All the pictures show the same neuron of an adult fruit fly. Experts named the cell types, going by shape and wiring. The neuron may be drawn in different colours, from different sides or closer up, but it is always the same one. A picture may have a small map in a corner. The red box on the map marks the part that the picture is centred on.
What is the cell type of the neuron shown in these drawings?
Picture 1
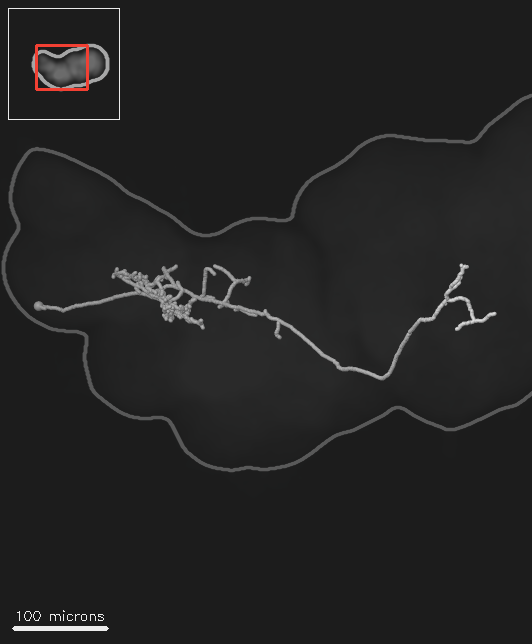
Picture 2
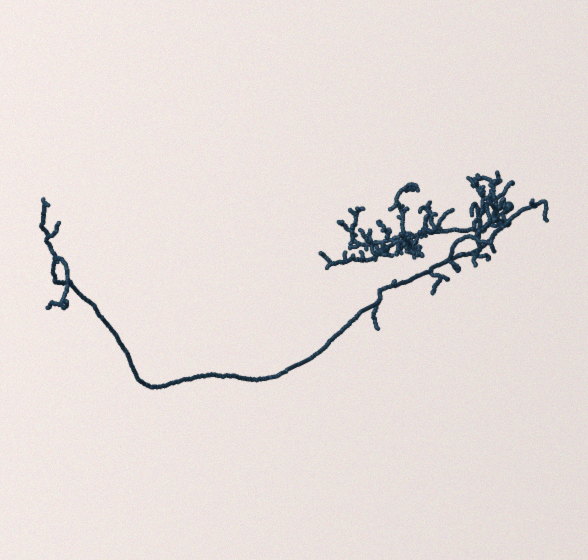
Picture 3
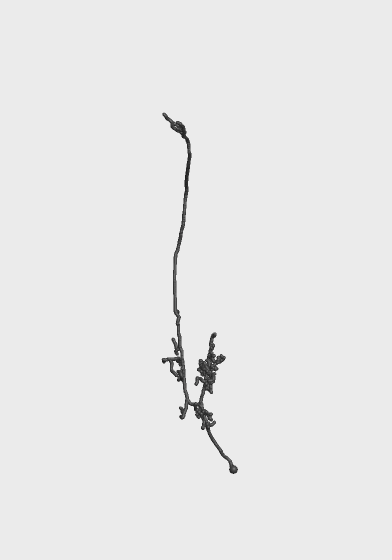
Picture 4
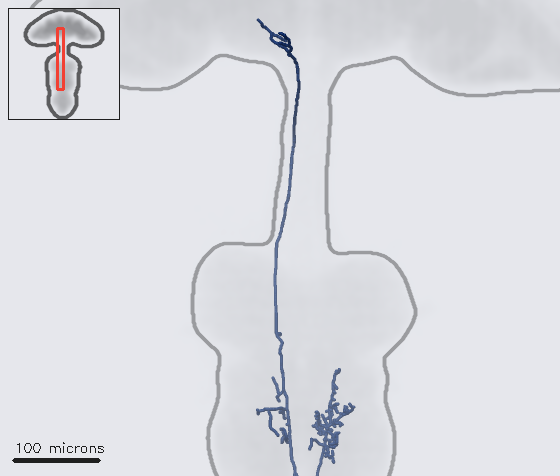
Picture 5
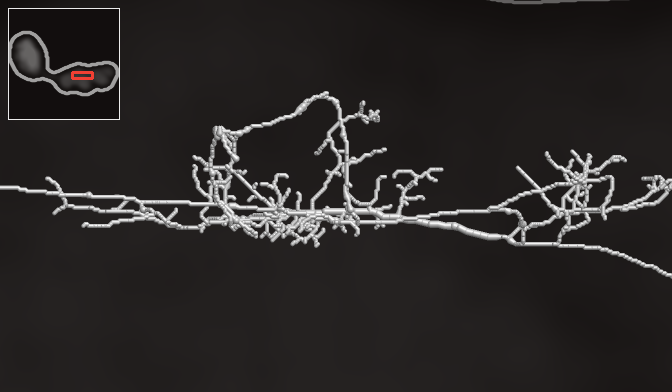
AN08B079_b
